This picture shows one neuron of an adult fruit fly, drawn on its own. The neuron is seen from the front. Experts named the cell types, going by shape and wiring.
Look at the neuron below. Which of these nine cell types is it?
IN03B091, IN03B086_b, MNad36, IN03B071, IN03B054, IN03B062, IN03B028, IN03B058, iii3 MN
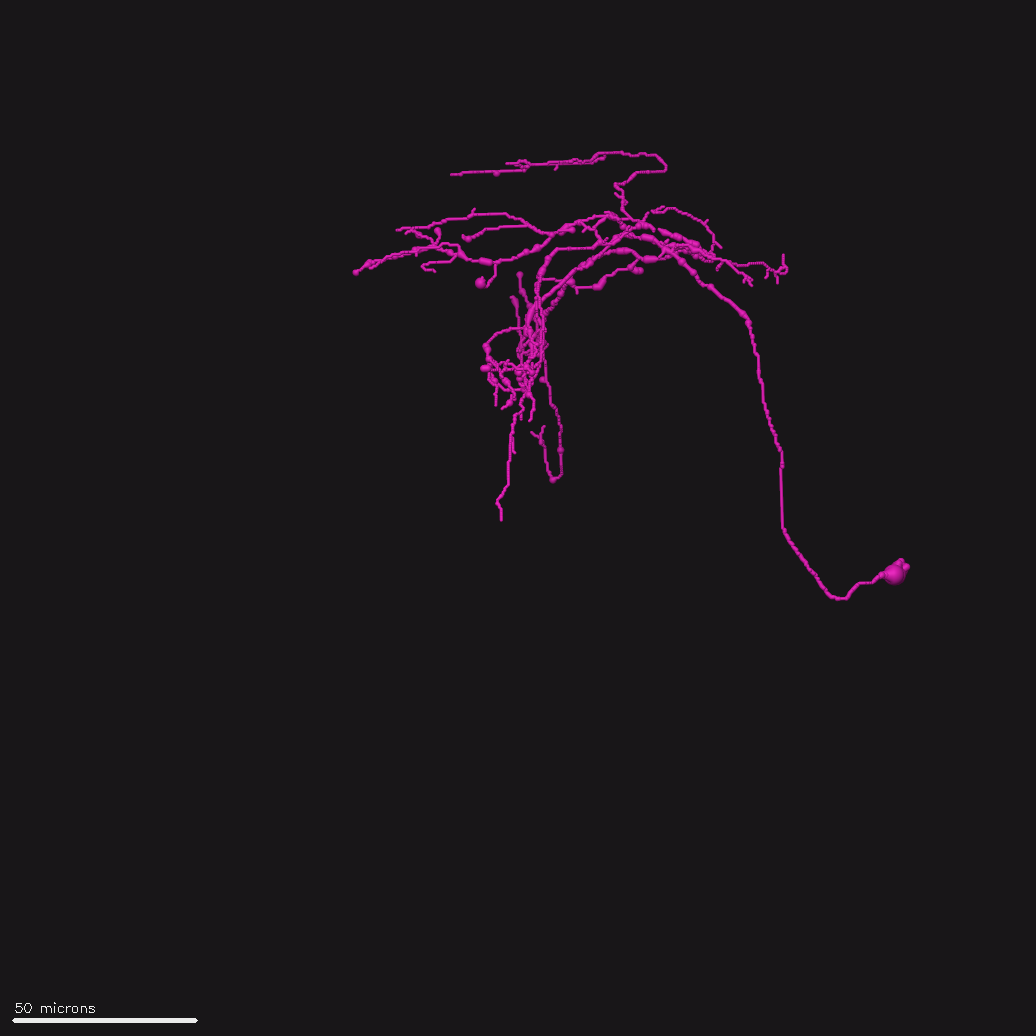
IN03B054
